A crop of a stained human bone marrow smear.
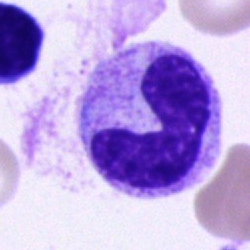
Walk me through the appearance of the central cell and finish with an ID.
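Start with the edge: the outline is round and smooth. Now follow the nucleus, deeply indented into a curved horseshoe, with its notch opening toward the upper left. Its chromatin is dark purple and coarsely clumped. This is a band neutrophil.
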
